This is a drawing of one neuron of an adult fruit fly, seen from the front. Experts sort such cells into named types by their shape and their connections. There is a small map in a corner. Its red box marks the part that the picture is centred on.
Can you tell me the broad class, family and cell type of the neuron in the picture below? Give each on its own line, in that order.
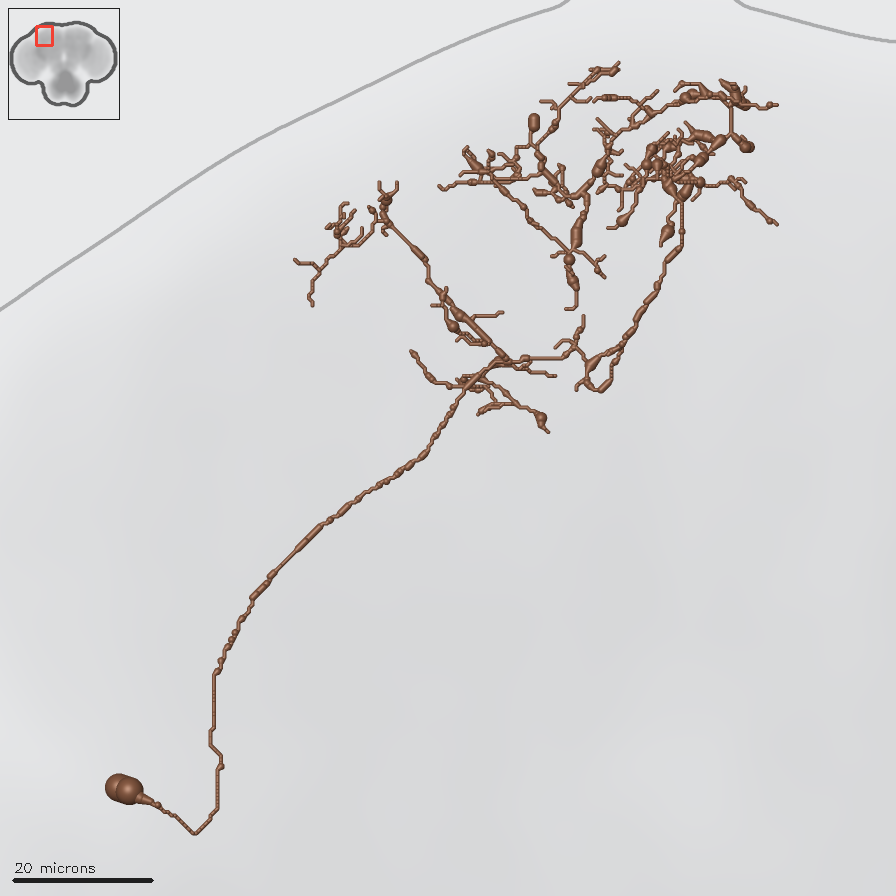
central-brain intrinsic neuron
hemilineage SLPal3_and_SLPal4_dorsal
CB1931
